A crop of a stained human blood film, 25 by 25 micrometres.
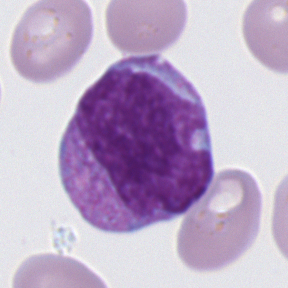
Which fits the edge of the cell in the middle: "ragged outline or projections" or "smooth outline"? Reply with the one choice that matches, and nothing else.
Smooth outline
